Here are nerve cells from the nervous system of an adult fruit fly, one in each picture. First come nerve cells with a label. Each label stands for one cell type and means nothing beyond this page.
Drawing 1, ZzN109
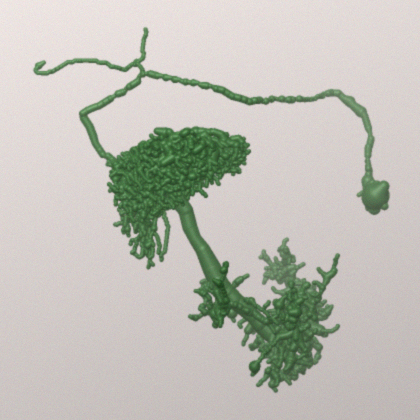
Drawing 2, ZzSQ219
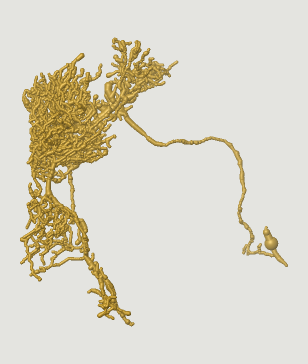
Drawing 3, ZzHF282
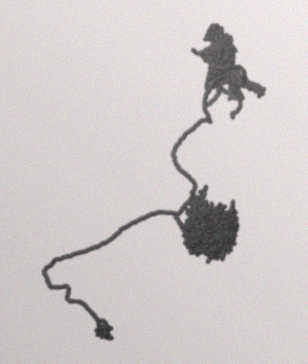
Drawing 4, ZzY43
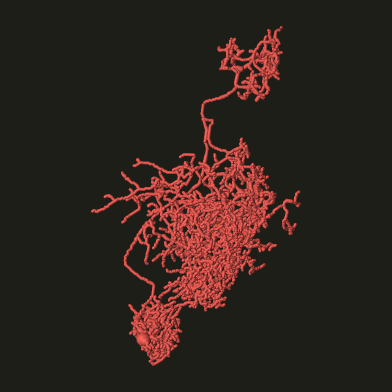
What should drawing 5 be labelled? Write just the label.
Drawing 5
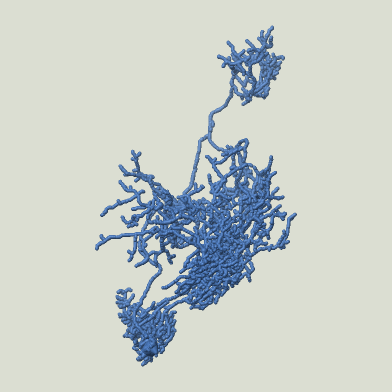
ZzY43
